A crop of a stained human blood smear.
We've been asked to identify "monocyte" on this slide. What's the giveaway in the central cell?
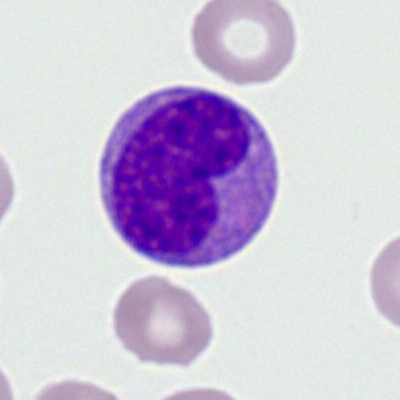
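Going feature by feature, the kidney-shaped nucleus is the point that matches a monocyte.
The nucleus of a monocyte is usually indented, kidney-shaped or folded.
In this cell the notch of that nucleus faces right, and the nucleus fills most of the cell while sitting toward the left side. The cell itself is round, with a smooth, even edge. Its cytoplasm is pale pinkish-lilac rather than deep blue.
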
